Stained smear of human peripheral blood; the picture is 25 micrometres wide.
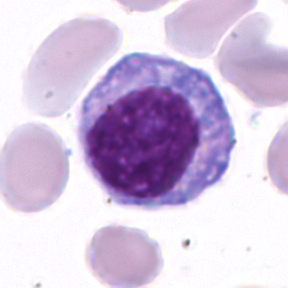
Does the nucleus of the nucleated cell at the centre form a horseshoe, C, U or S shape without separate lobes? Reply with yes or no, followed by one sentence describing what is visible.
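No. The nucleus is round to slightly oval with no indentation.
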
